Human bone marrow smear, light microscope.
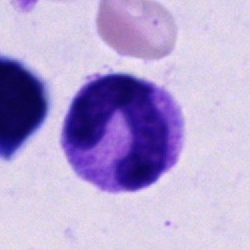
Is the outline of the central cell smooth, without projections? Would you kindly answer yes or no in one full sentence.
Yes, it is a smooth edge that the cell has.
